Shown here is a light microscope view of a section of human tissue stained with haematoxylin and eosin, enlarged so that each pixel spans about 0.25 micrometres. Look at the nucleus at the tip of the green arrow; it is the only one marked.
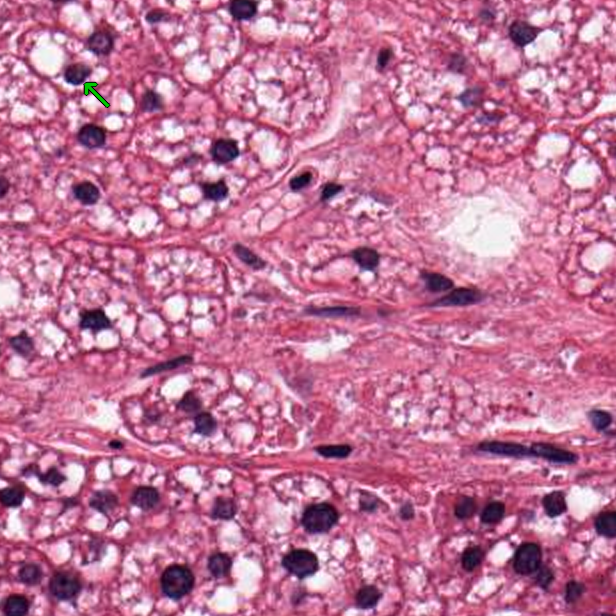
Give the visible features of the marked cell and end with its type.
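The nucleus is round, dark and evenly stained, about the same size as the neighbouring nuclei. The nucleus sits off-centre, pressed against the edge of a large clear vacuole. The cytoplasm is pale pink and crowded with many clear round vacuoles of differing size, giving a bubbly, foamy look. The cell lies among similar vacuolated cells in a rounded group outlined by thin pink strands. Type of cell: adrenal cortical cell.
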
